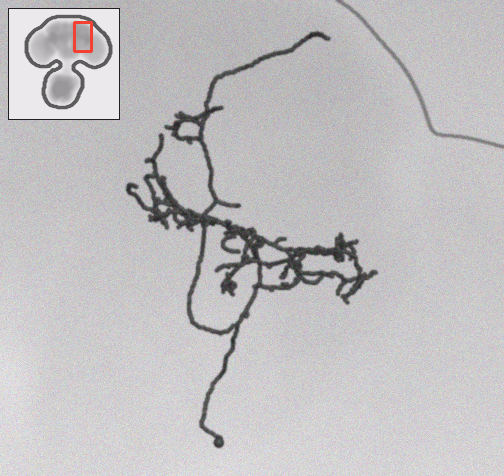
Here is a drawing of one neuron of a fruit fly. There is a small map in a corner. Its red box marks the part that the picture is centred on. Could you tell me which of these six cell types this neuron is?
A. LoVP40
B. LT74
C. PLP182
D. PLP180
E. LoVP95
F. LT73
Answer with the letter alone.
C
